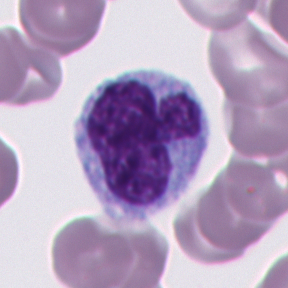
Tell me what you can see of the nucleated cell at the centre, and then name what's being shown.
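Going through the cell in order: the chromatin is dark purple and clumped, with paler streaks between the clumps; the nucleus shows no nucleoli; the cytoplasm carries fine, dust-like lilac granules scattered throughout; and no distinct vacuoles appear. The nucleated cell at the centre is a monocyte.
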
